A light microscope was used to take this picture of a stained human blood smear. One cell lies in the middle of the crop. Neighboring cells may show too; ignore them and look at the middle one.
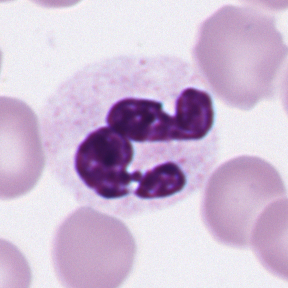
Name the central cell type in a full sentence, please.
Of the cells in this crop, the central one is a segmented neutrophil.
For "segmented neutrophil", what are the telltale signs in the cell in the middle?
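This cell is a segmented neutrophil. Its nucleus is divided into separate lobes connected by thin strands, which agrees with the kind.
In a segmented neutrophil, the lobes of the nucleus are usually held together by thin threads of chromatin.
Here the lobes are arranged in a C shape that opens to the right. The cytoplasm is plentiful and pale pink, with fine pinkish-violet granules scattered through it.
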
